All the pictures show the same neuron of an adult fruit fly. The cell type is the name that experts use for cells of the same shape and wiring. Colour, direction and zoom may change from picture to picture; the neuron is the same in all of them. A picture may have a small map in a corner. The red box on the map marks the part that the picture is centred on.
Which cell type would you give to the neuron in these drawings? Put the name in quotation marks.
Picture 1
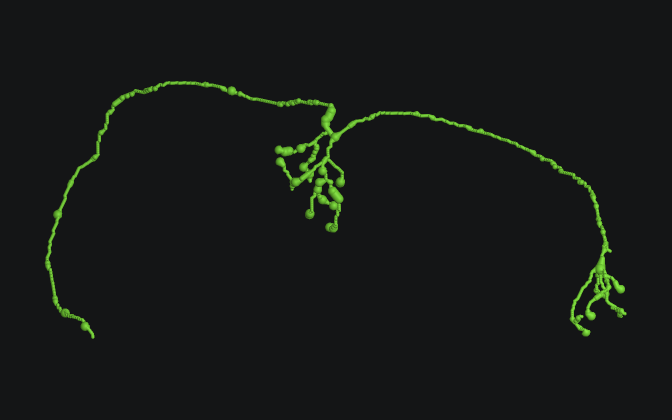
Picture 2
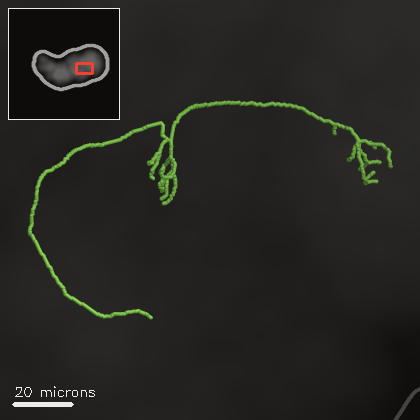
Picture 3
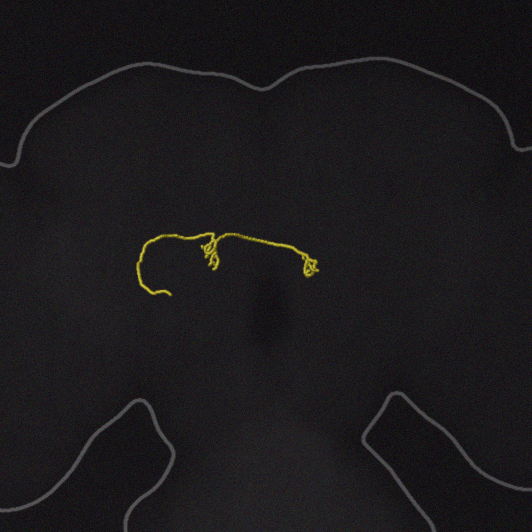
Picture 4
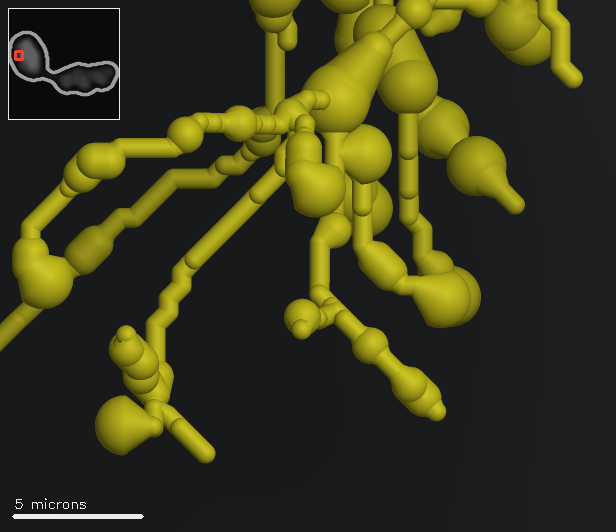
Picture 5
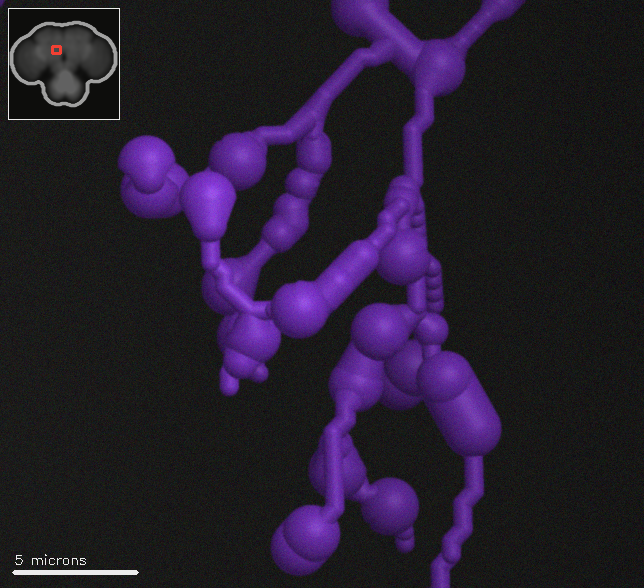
"ORN_DC4"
